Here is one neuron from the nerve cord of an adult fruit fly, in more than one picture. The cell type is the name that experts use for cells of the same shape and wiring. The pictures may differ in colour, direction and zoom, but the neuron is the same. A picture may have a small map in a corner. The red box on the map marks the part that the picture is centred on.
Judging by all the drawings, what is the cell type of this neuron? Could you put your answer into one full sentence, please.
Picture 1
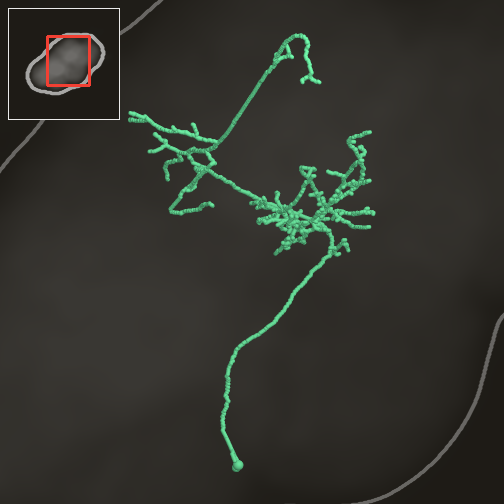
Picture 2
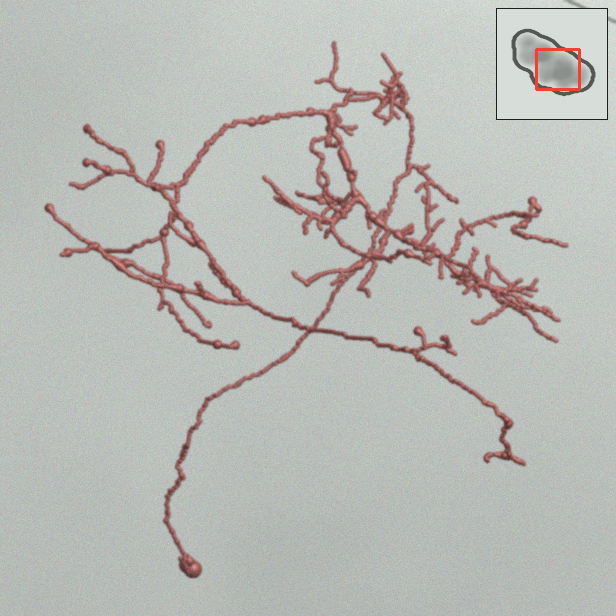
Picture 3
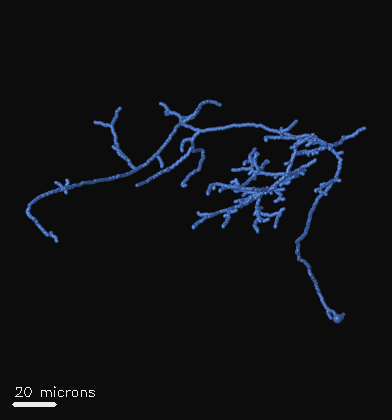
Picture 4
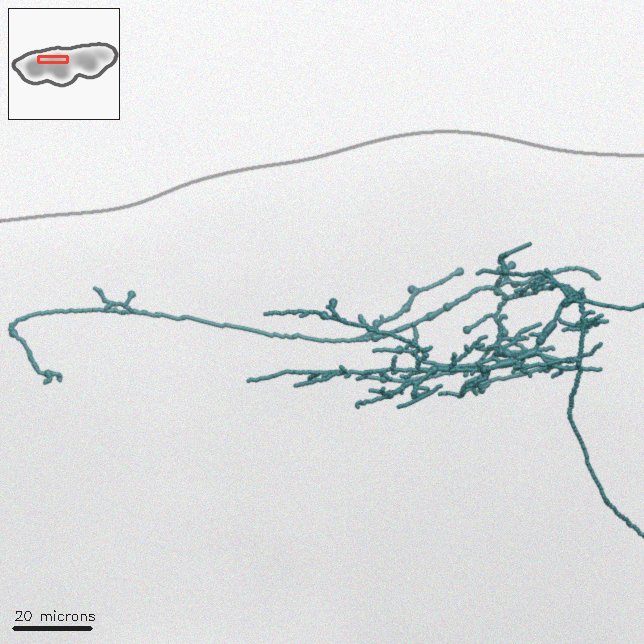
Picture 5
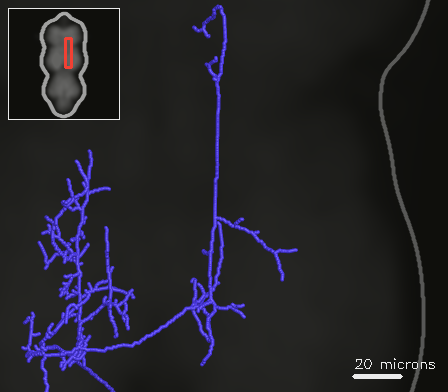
It is IN06A116 that is the cell type of the neuron.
